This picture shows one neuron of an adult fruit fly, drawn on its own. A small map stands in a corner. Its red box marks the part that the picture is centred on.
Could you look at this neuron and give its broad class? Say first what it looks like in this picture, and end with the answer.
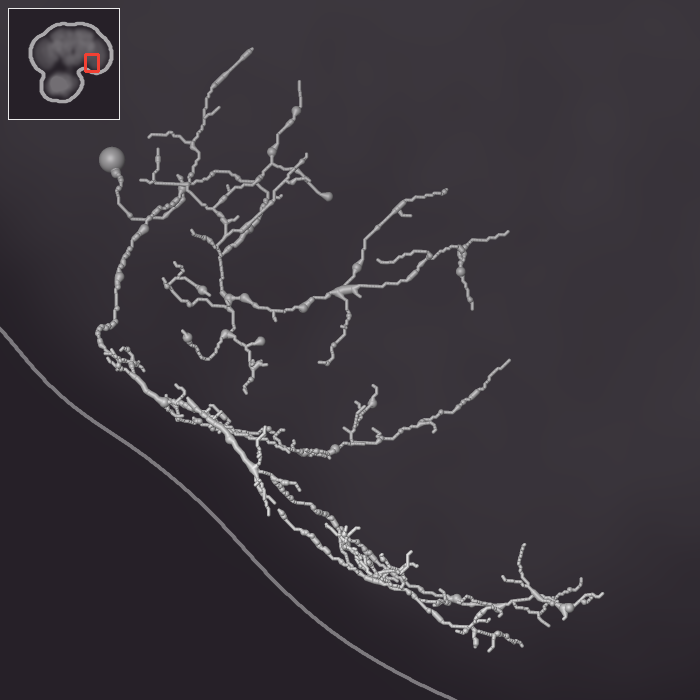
The cell body is at the upper left of the picture. The picture shows dozens of branch ends. This is an optic-lobe intrinsic neuron.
